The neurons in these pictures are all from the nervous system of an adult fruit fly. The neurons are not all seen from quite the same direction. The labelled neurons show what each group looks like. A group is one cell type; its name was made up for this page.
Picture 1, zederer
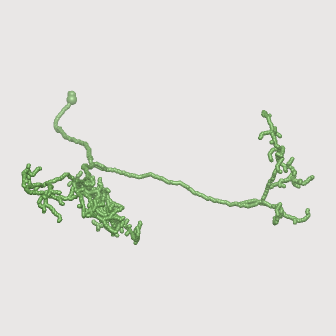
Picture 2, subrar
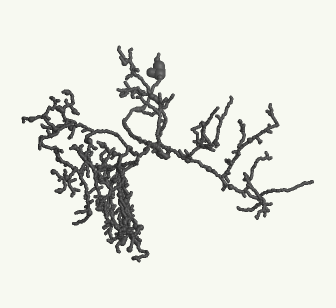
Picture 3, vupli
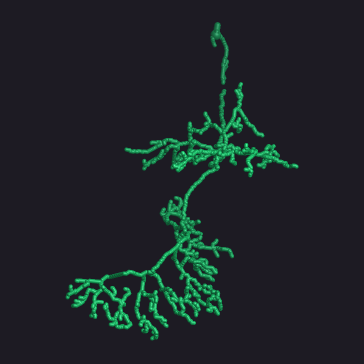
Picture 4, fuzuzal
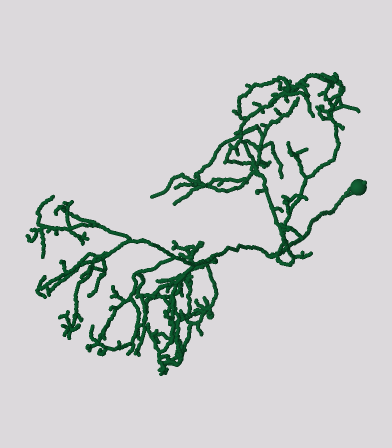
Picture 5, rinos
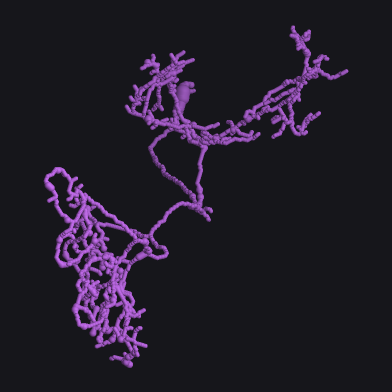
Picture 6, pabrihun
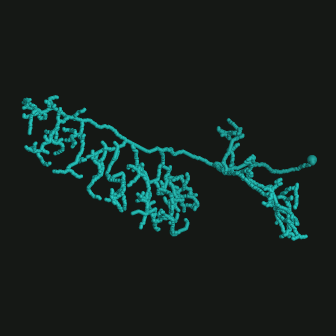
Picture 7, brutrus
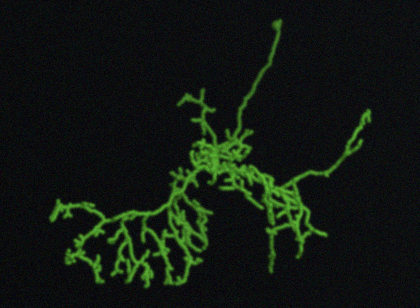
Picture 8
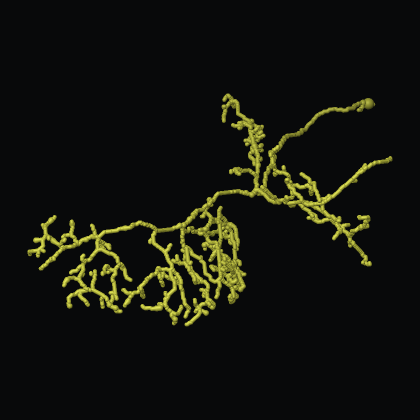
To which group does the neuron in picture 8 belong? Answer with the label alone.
subrar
